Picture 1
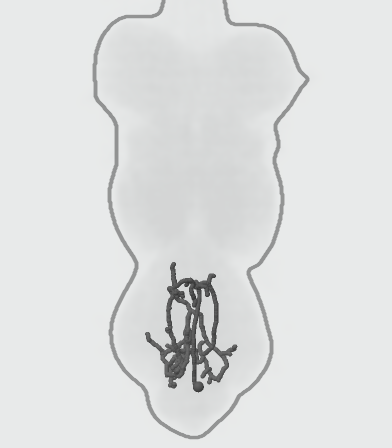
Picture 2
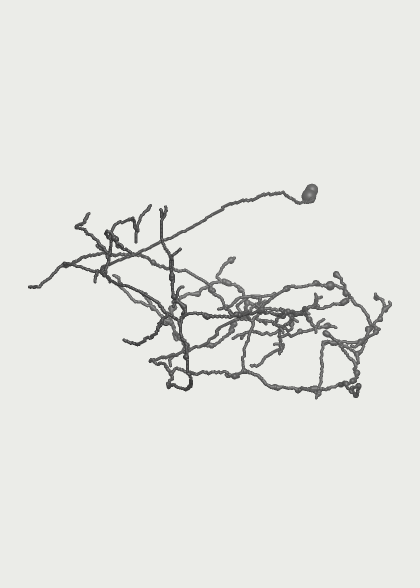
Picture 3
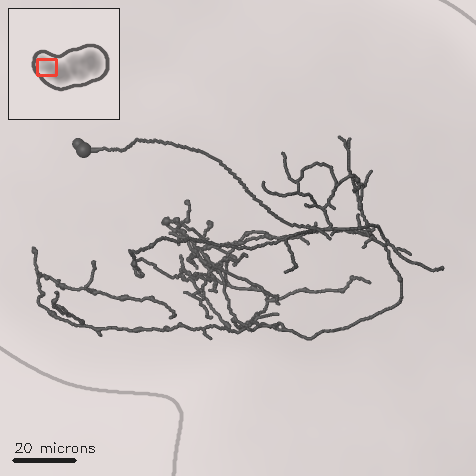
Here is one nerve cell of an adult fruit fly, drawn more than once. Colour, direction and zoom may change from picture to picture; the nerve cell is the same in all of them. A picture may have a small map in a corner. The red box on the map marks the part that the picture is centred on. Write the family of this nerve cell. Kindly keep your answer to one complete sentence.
Belonging to family hemilineage 12B is this nerve cell.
